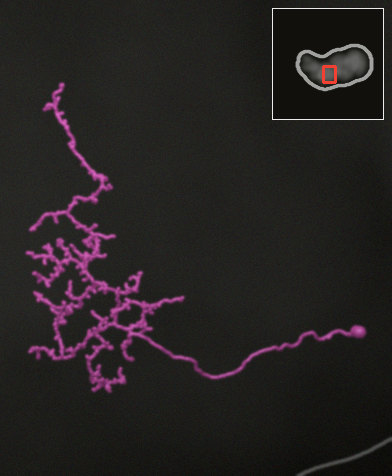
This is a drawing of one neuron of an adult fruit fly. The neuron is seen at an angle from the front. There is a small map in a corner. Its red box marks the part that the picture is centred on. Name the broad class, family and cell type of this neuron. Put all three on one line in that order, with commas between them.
optic-lobe intrinsic neuron, Cm, Cm15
